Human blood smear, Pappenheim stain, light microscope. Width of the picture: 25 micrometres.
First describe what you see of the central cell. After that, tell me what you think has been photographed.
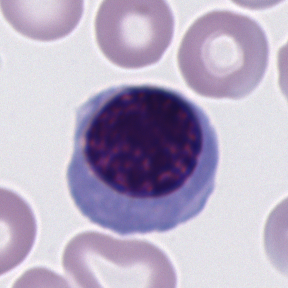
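First, size: the cell is about 14 micrometres across, about 1.75 times as wide as a red cell that lies whole in the picture. Second, the nucleus: round in outline, about 10 micrometres across, filling about 50% of the cell's area and placed toward the top of the cell. Third, the chromatin, which is dark purple and coarsely clumped, with small reddish-purple specks scattered over the nucleus. Fourth, the cytoplasm, whose band is wider below the nucleus than above it. Fifth, the cell's edge, which is slightly uneven, most noticeably at the upper left. The cell is a normoblast.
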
